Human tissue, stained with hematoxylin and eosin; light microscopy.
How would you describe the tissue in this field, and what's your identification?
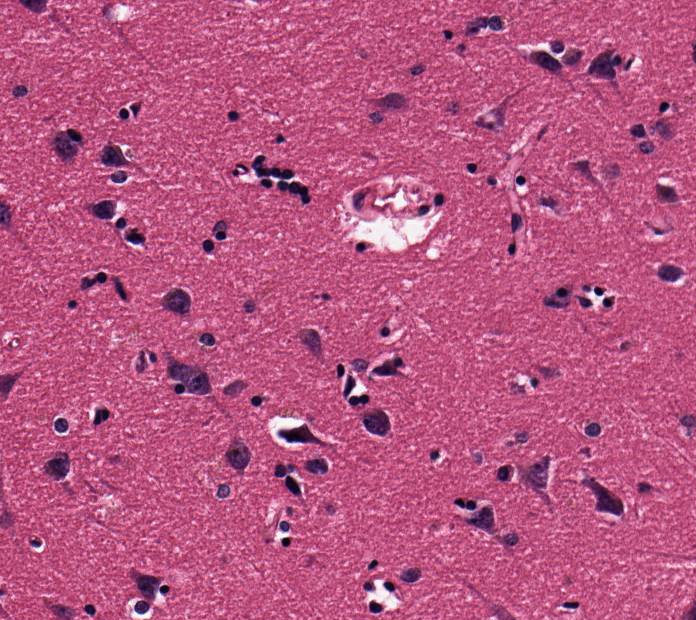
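Pink, finely granular neuropil fills the field, cells scattered singly, no epithelium or glands. Angular, triangular purple neuron bodies lie throughout, several tapering into one process. Above-left of centre, about half a dozen small dark round nuclei cluster in a short horizontal row. Upper centre: a small cross-cut vessel ringed by clear space. It is cerebral cortex.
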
